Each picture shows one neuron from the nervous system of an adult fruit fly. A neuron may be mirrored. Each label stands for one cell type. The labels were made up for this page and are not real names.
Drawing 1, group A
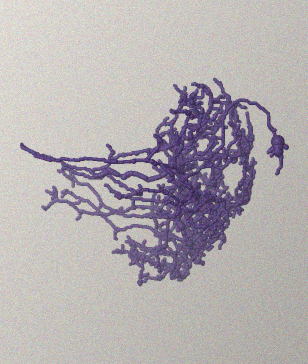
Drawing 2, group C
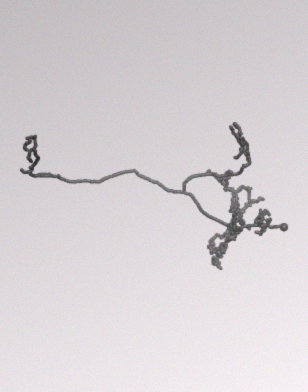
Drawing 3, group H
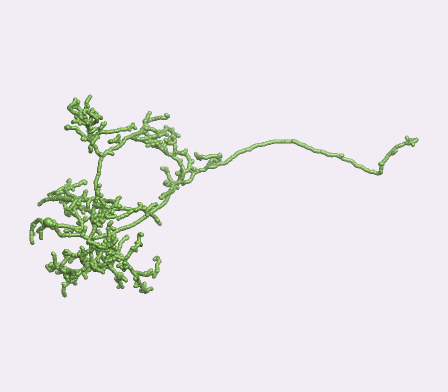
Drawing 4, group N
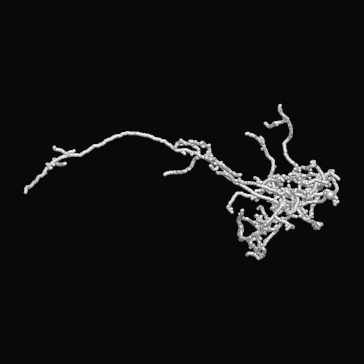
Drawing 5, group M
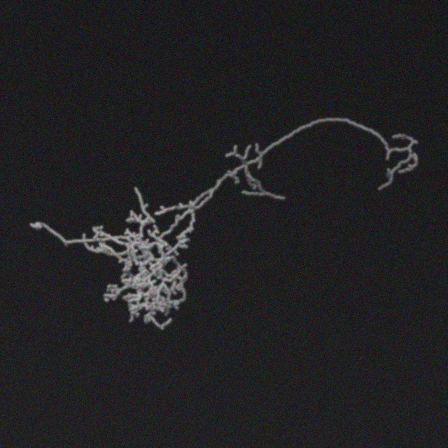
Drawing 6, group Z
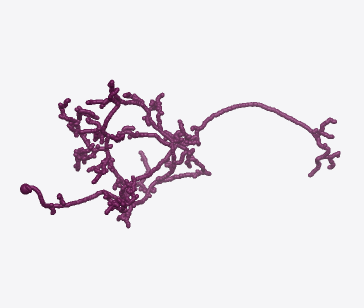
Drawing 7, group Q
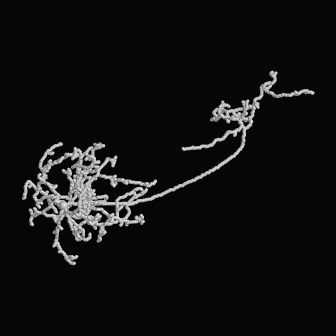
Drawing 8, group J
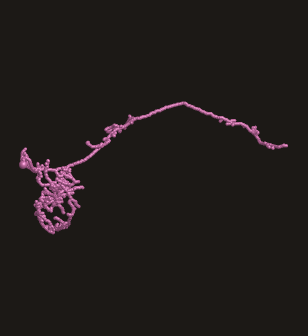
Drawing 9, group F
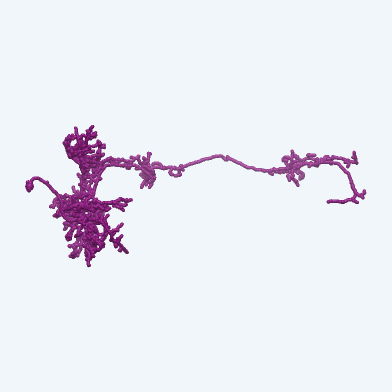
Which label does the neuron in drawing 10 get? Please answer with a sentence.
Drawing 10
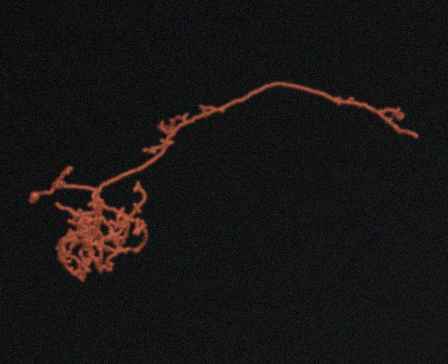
It belongs to group J.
